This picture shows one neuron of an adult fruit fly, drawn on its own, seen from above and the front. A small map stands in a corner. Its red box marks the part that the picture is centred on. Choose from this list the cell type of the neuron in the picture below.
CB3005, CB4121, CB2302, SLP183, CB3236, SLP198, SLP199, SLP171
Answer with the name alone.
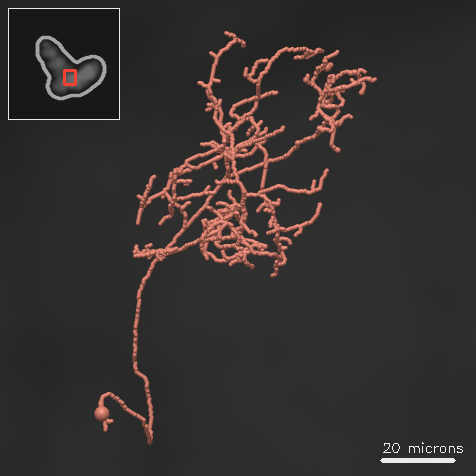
CB4121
